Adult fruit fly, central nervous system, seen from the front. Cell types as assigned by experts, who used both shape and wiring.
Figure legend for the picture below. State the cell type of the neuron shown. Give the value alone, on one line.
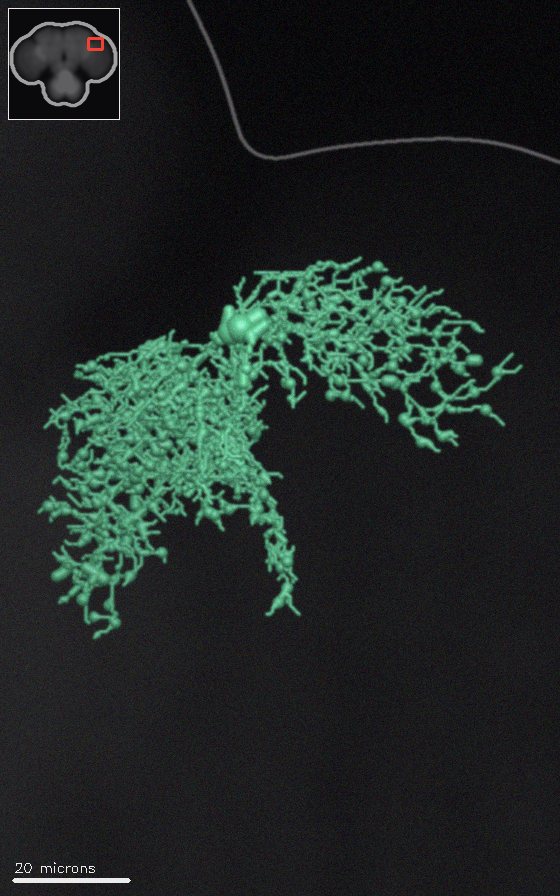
TmY19a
